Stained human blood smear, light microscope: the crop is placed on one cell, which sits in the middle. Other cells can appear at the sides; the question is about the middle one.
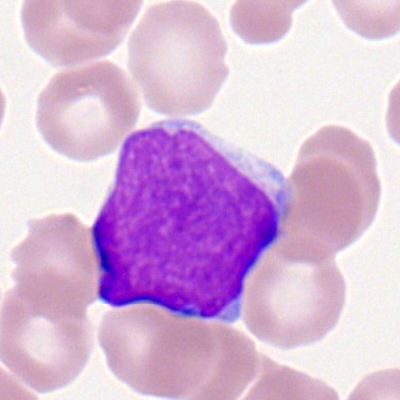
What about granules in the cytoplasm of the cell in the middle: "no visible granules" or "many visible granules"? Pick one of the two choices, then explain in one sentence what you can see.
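No visible granules. No granules are visible in the cytoplasm.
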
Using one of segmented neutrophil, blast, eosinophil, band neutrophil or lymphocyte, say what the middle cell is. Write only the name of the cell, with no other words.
blast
